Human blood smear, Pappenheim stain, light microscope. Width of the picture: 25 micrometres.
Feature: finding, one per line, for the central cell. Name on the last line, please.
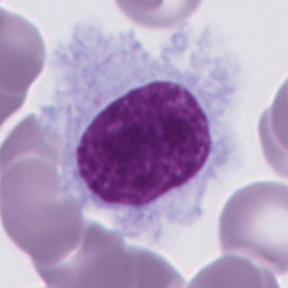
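Outline: ragged, with many fine hair-like projections around the edge
Chromatin: mottled rather than smooth
Nucleolus: none sharply outlined is visible
Cytoplasm: pale greyish-blue
Name: hairy cell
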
